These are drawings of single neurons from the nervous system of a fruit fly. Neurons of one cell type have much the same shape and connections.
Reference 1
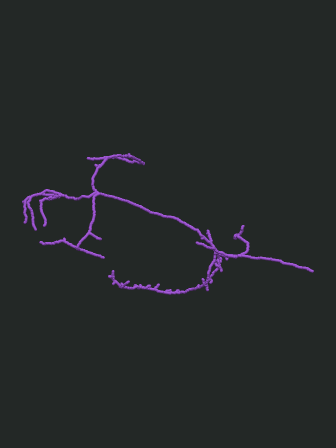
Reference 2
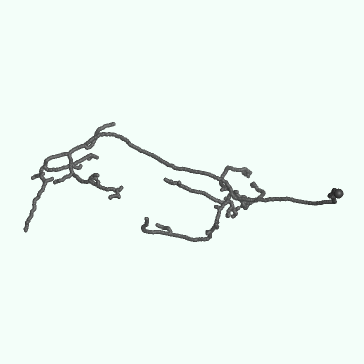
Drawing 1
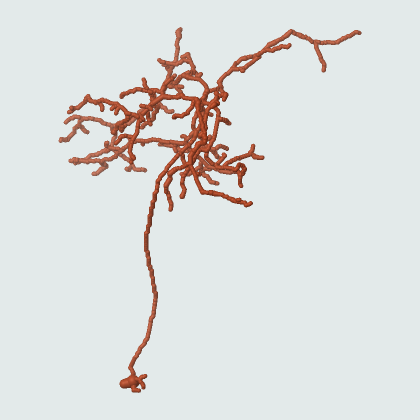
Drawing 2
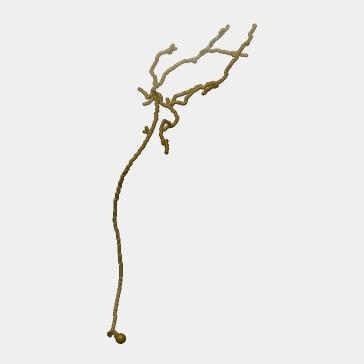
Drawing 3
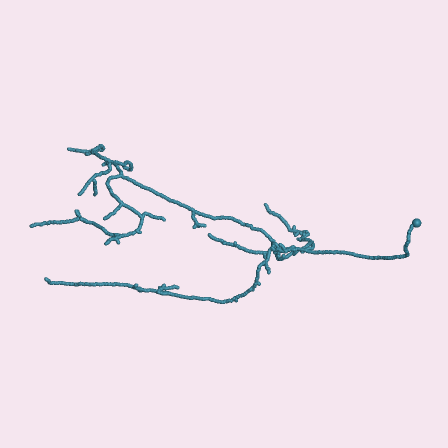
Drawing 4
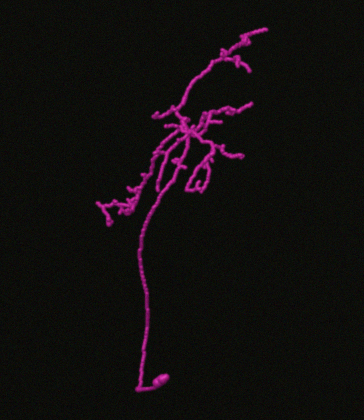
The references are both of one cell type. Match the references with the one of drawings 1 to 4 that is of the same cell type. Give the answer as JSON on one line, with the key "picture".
{"picture": 3}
